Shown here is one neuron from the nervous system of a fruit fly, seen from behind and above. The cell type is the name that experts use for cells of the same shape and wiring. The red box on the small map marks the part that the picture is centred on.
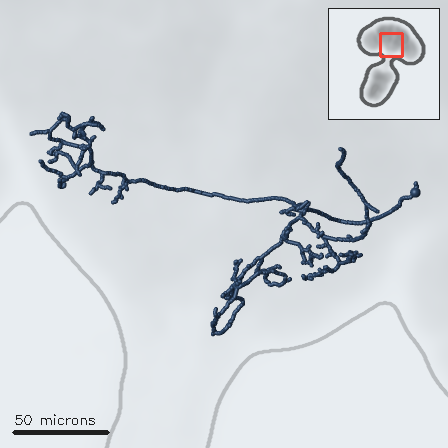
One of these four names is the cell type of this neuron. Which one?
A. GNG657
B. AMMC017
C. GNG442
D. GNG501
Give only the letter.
C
